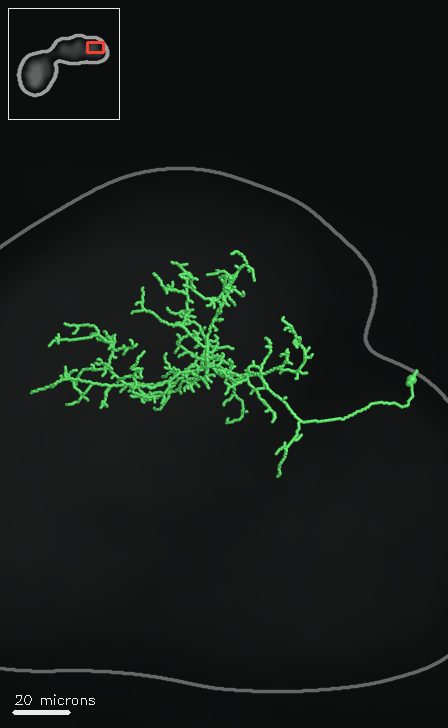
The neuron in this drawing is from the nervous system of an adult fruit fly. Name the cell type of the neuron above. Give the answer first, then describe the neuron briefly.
Its cell type is IN20A.22A041. Its broad class is nerve-cord intrinsic neuron. The cell body is on the right of the picture. From left to right in the picture it spans about 140 microns. The picture shows dozens of branch ends.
